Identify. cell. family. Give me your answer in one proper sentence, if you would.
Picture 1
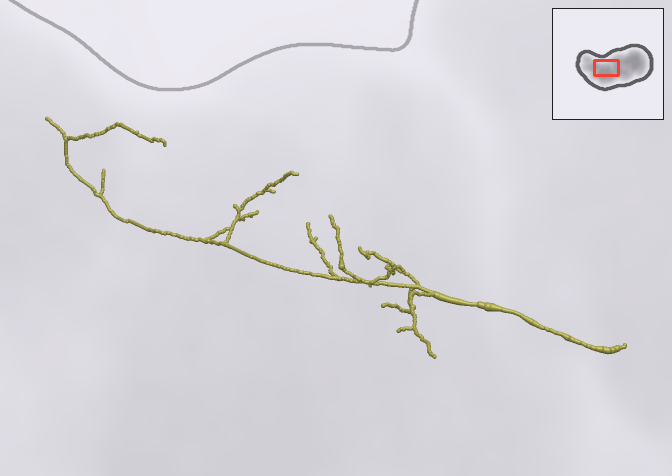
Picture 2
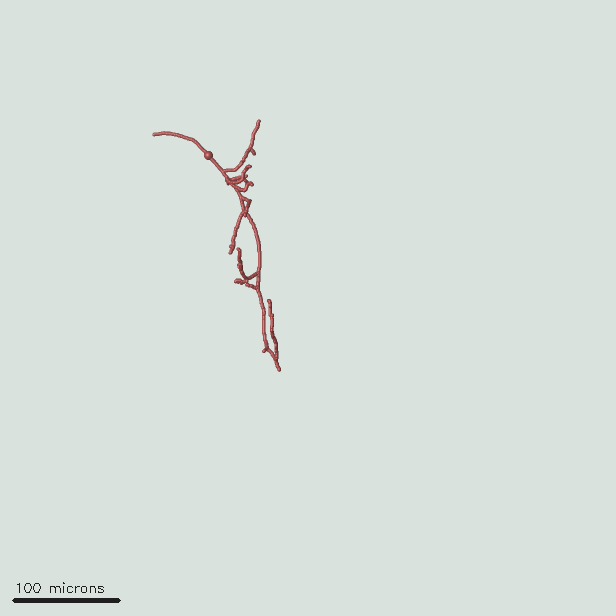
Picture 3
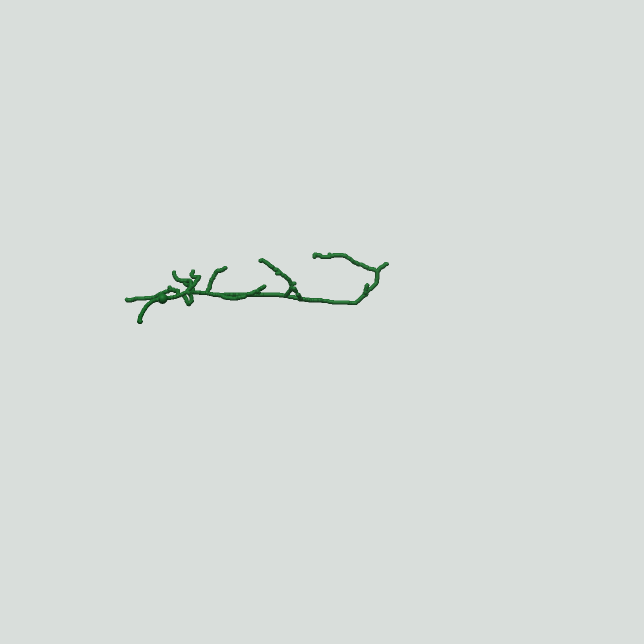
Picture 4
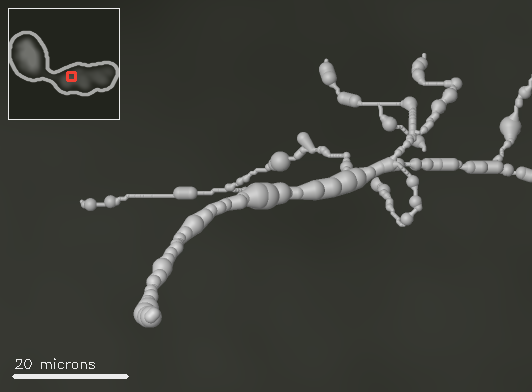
The family of this particular neuron is class mechanosensory proprioceptive.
